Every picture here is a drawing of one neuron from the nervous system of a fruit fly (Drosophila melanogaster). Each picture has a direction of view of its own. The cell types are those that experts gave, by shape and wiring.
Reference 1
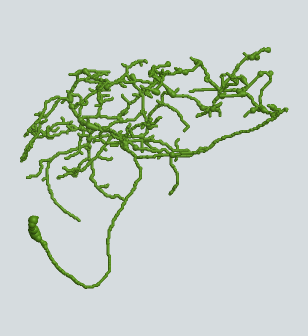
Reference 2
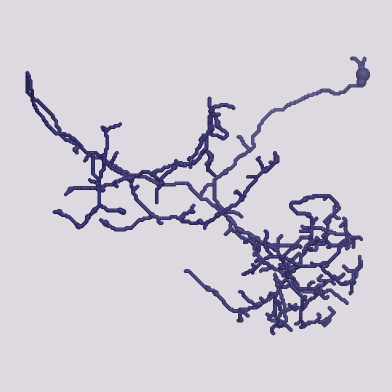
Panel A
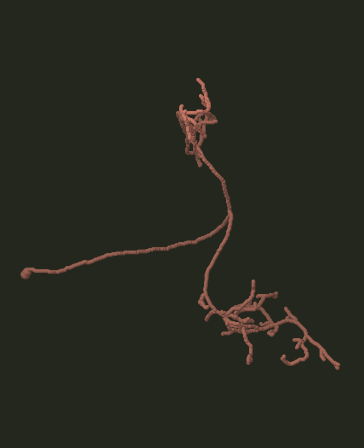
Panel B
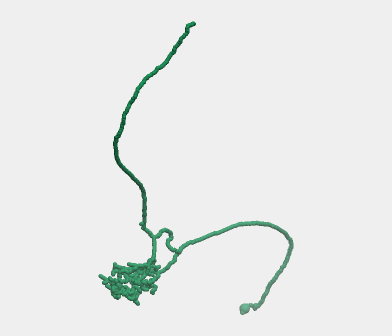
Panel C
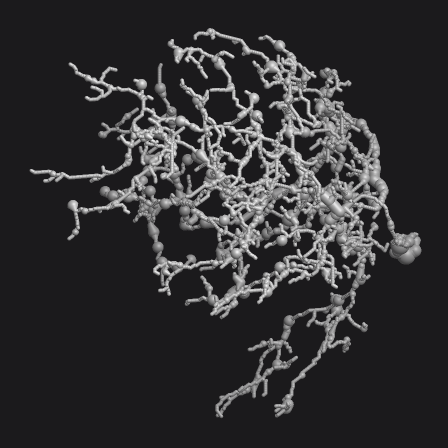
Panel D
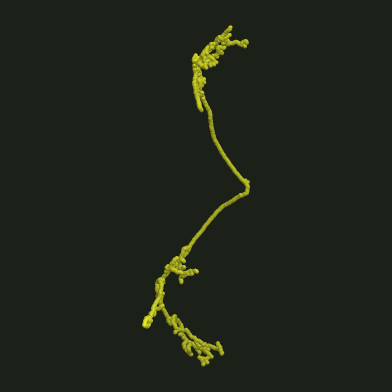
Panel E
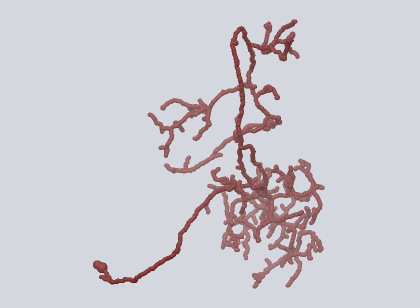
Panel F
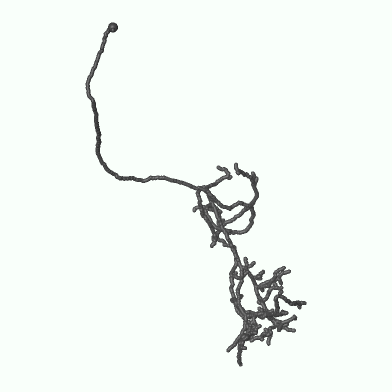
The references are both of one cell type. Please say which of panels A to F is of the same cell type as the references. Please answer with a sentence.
Panel E shows a neuron of the same cell type.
